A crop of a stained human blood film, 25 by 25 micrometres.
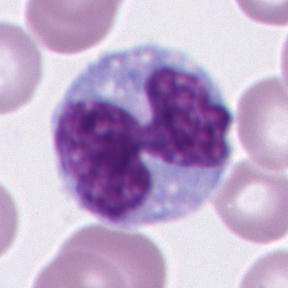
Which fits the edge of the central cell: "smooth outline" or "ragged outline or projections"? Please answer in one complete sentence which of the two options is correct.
The edge of the cell is smooth and even.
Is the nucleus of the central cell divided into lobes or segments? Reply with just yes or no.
Yes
